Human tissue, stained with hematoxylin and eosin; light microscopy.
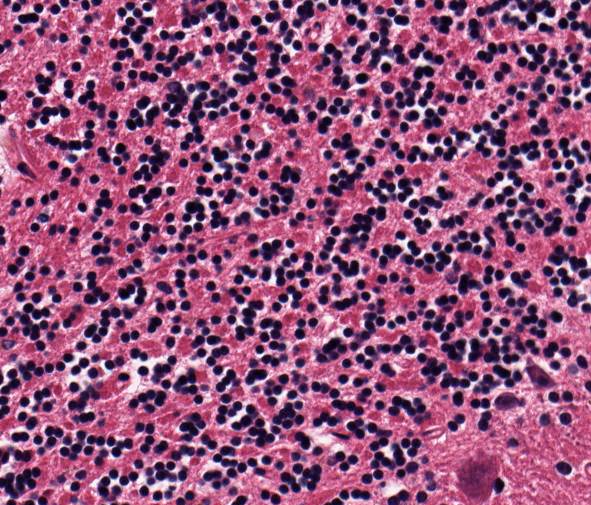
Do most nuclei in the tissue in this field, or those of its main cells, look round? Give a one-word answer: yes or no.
Yes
